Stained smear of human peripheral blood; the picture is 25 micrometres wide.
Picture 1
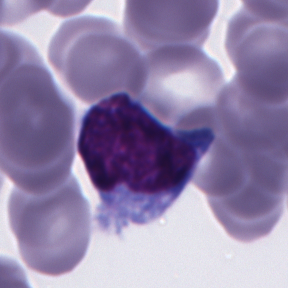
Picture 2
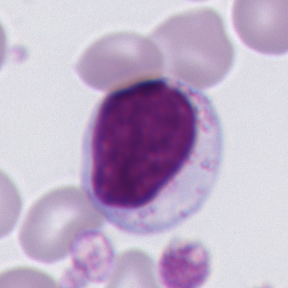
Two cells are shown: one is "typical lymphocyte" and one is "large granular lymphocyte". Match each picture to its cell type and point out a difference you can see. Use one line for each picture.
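Picture 1: typical lymphocyte. The cytoplasm is blue.
Picture 2: large granular lymphocyte. The cytoplasm is very pale, almost colourless, and is widest on the right side.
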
